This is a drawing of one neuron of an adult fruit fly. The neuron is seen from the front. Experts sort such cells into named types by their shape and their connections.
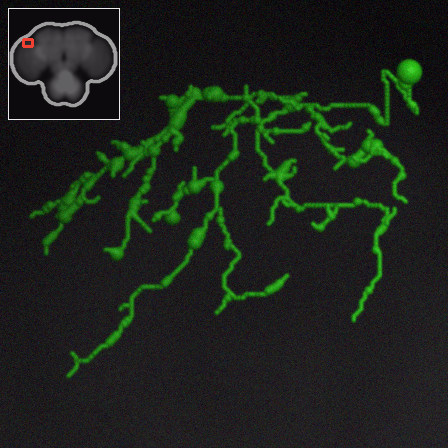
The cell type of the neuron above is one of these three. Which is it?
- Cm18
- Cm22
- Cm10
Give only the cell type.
Cm22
